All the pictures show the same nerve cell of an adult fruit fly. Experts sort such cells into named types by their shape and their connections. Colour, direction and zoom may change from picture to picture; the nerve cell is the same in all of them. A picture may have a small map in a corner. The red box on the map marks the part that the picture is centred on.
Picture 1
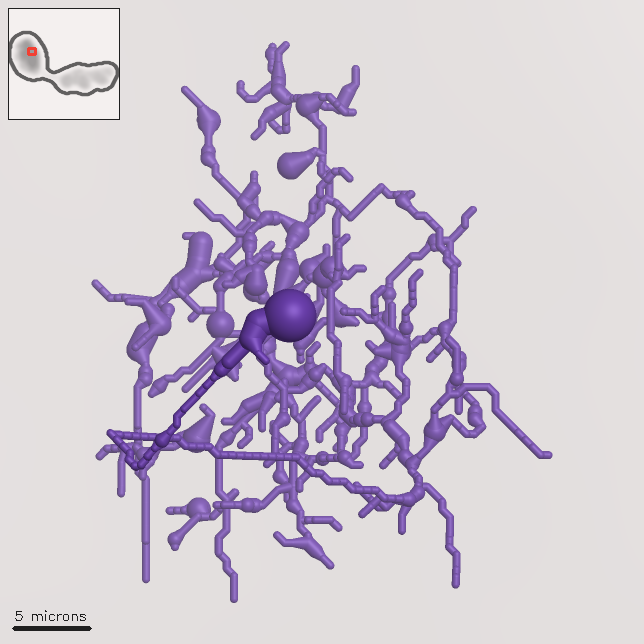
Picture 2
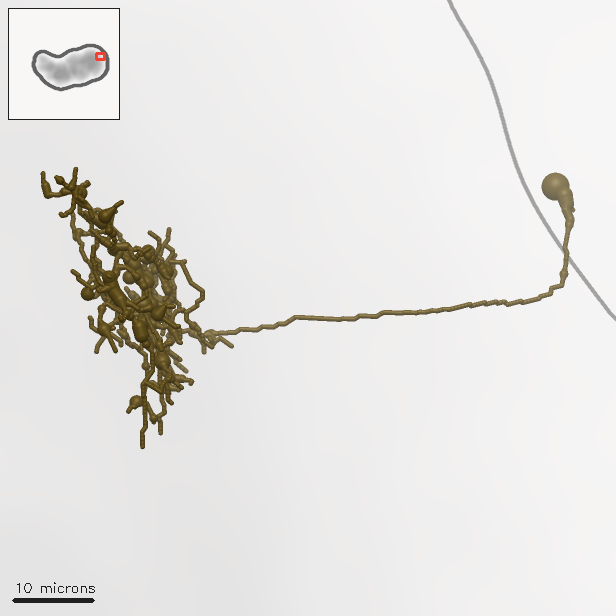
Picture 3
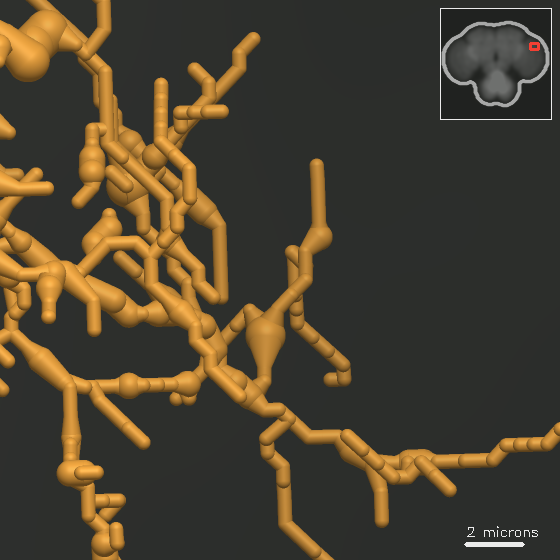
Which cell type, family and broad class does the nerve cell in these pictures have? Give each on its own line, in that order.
Cm3
Cm
optic-lobe intrinsic neuron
